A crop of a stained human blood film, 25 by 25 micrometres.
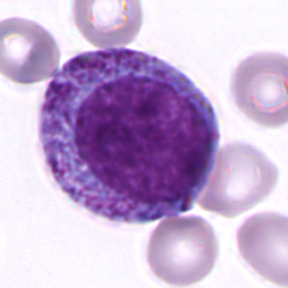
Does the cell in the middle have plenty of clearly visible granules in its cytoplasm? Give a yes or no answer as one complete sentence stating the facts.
Yes, many granules can be seen in the cytoplasm of the cell.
